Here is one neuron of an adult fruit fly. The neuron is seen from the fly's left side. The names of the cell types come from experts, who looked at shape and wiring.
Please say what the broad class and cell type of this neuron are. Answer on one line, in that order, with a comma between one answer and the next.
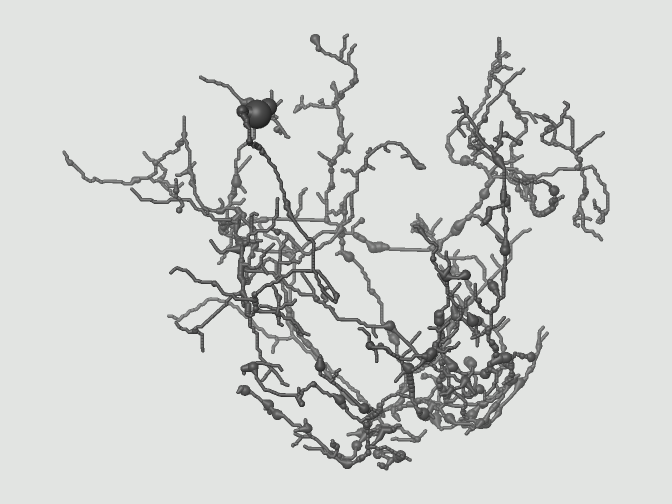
nerve-cord intrinsic neuron, INXXX382_b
